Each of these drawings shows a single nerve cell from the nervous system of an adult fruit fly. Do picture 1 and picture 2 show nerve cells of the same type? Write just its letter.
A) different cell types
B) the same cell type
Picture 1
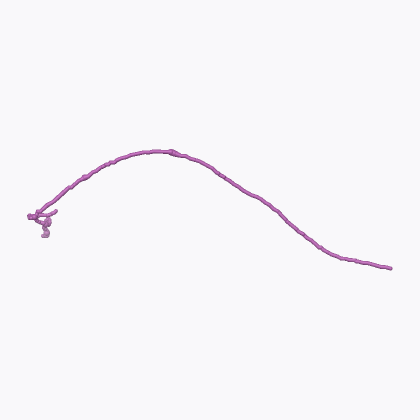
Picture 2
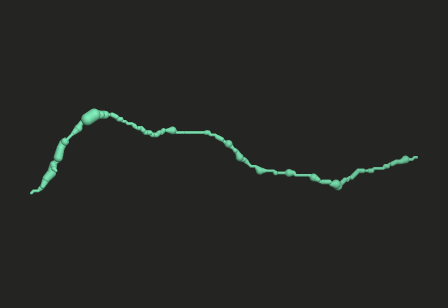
A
